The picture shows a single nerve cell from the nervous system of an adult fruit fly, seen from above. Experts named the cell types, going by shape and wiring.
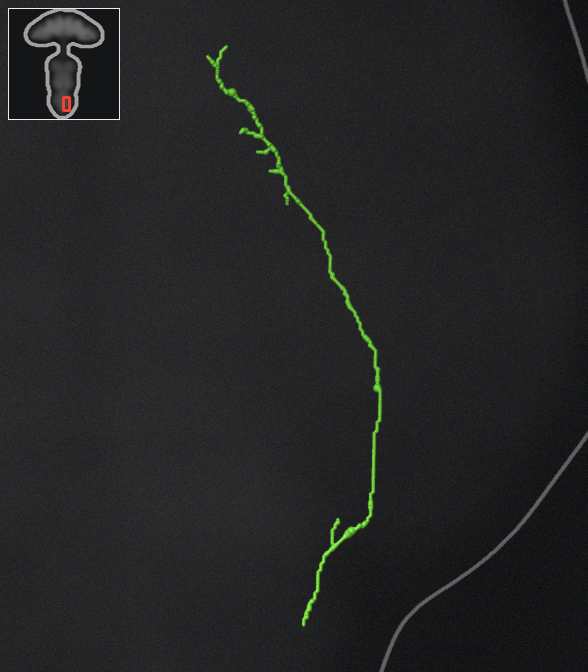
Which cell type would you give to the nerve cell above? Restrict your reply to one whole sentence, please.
The cell type held by this nerve cell is SNta31.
